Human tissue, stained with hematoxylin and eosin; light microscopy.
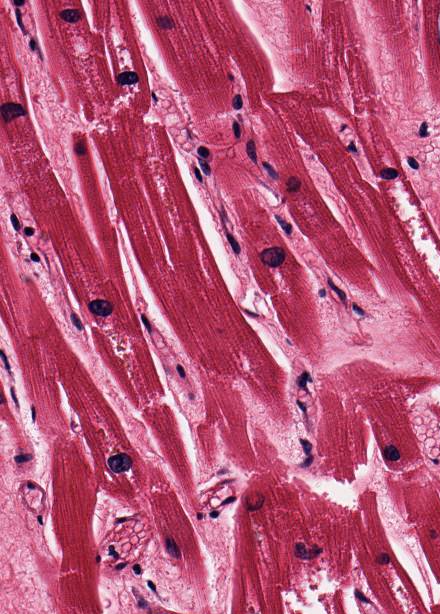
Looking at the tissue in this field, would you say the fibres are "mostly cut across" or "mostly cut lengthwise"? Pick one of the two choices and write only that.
Mostly cut lengthwise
